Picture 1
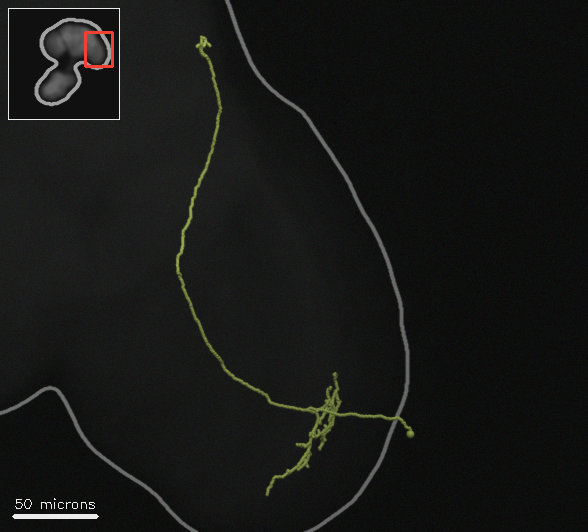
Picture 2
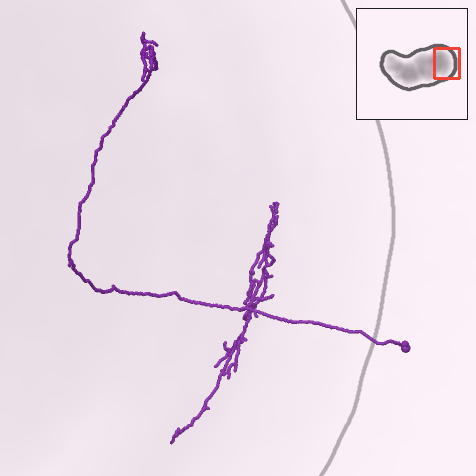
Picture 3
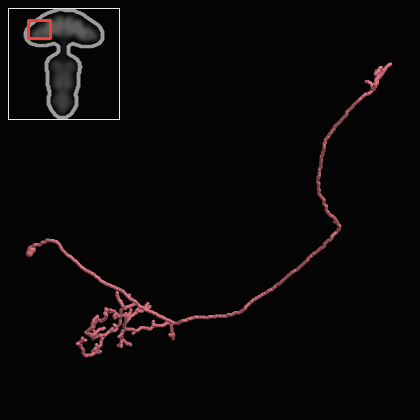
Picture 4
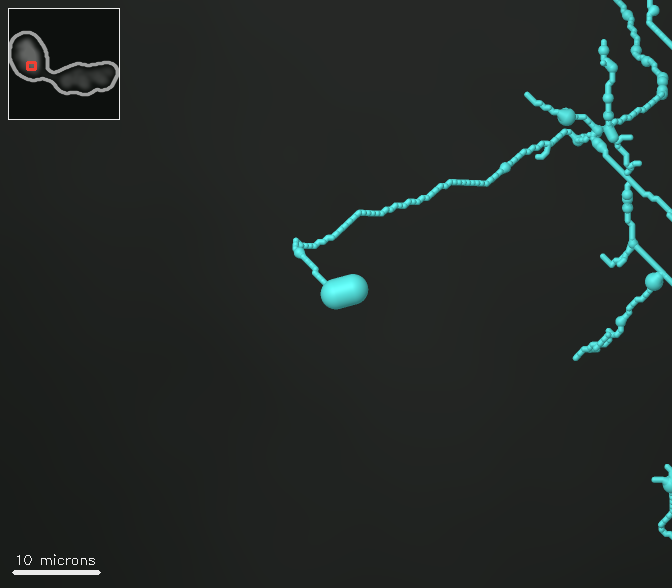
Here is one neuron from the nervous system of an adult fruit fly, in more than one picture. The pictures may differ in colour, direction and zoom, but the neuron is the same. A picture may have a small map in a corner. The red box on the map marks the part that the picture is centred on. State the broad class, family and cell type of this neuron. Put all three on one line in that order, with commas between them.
visual projection neuron, MeTu, MeTu4d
